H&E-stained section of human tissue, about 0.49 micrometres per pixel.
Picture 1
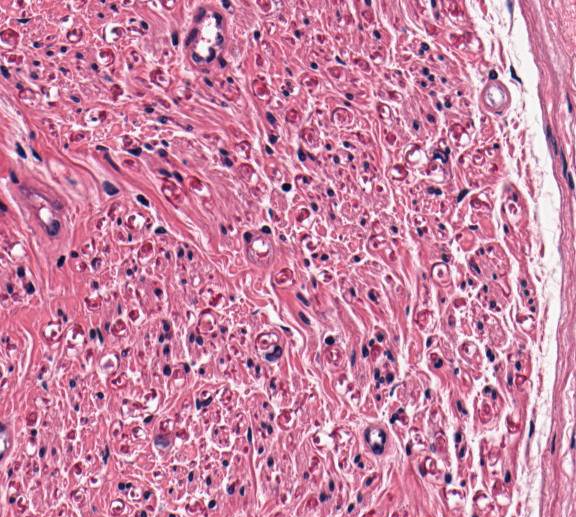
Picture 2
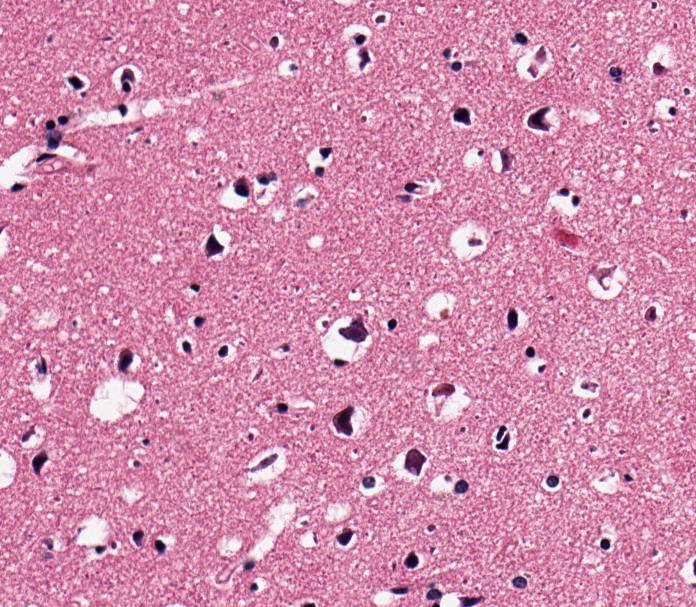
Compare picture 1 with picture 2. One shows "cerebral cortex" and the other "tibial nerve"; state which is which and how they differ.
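The tibial nerve appears in picture 1; picture 2 shows cerebral cortex. In the nerve, closely packed small round profiles fill most of the field, many with a pink centre and a pale rim, and wavy pink fibrous strands run between their groups. The cortex is instead a uniform, finely granular pink neuropil, with cells scattered singly and no layering or organised units. Small dark nuclei lie singly in both: oval to elongated in the nerve, round with scant visible cytoplasm in the cortex, where several central neurons are shrunken, angular and darkly stained.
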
